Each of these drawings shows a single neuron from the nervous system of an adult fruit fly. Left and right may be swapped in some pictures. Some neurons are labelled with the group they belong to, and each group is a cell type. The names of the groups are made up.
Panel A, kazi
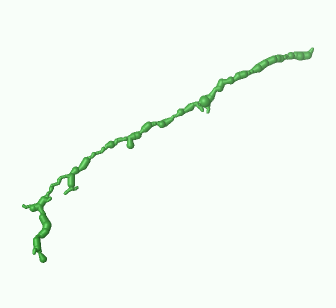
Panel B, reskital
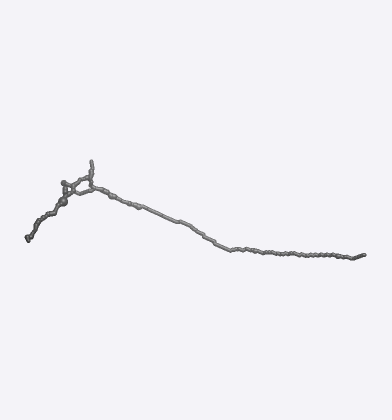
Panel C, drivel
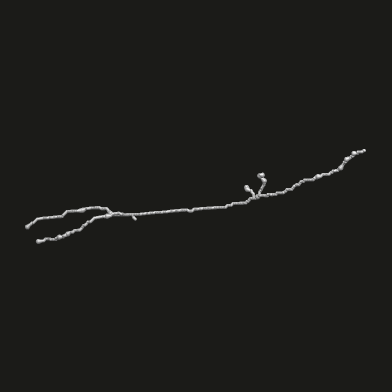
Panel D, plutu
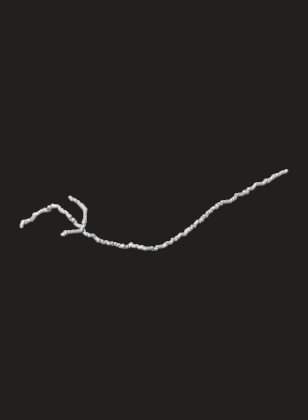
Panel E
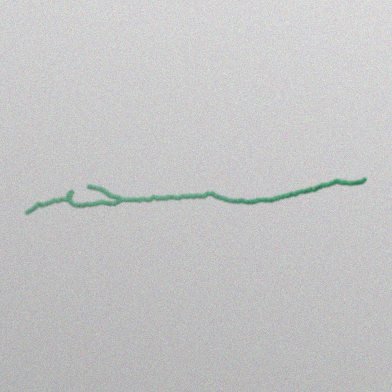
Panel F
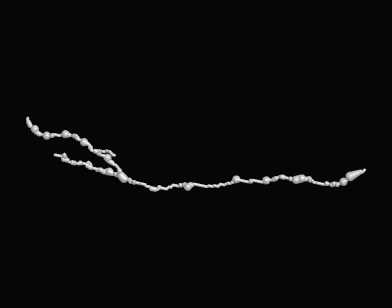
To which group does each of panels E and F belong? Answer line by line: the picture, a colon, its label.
E: drivel
F: kazi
